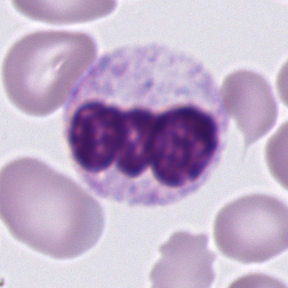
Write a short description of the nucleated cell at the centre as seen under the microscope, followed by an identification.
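See how smooth and round the outline is? Across the middle, the nuclear lobes sit side by side in a horizontal row, and the middle one of the three is the smallest. Chromatin's dark purple and coarsely clumped. So that's a segmented neutrophil.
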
